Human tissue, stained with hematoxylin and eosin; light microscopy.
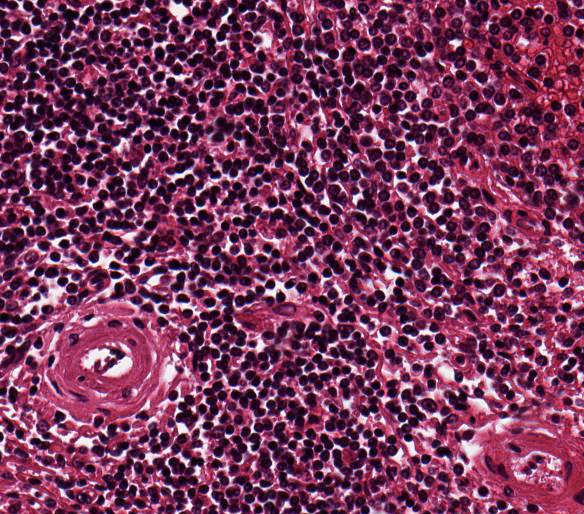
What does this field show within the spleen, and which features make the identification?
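The answer is white pulp. Most of the field is a dense, diffuse sheet of small lymphocytes with round, dark nuclei and very scant cytoplasm, without glands or epithelium.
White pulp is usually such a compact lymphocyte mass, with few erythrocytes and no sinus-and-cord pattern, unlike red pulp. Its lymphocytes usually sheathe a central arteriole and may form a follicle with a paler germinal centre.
No pale-centred follicle appears here; near the lower left is a small vessel with a thick, concentrically layered pink wall and a narrow lumen.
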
